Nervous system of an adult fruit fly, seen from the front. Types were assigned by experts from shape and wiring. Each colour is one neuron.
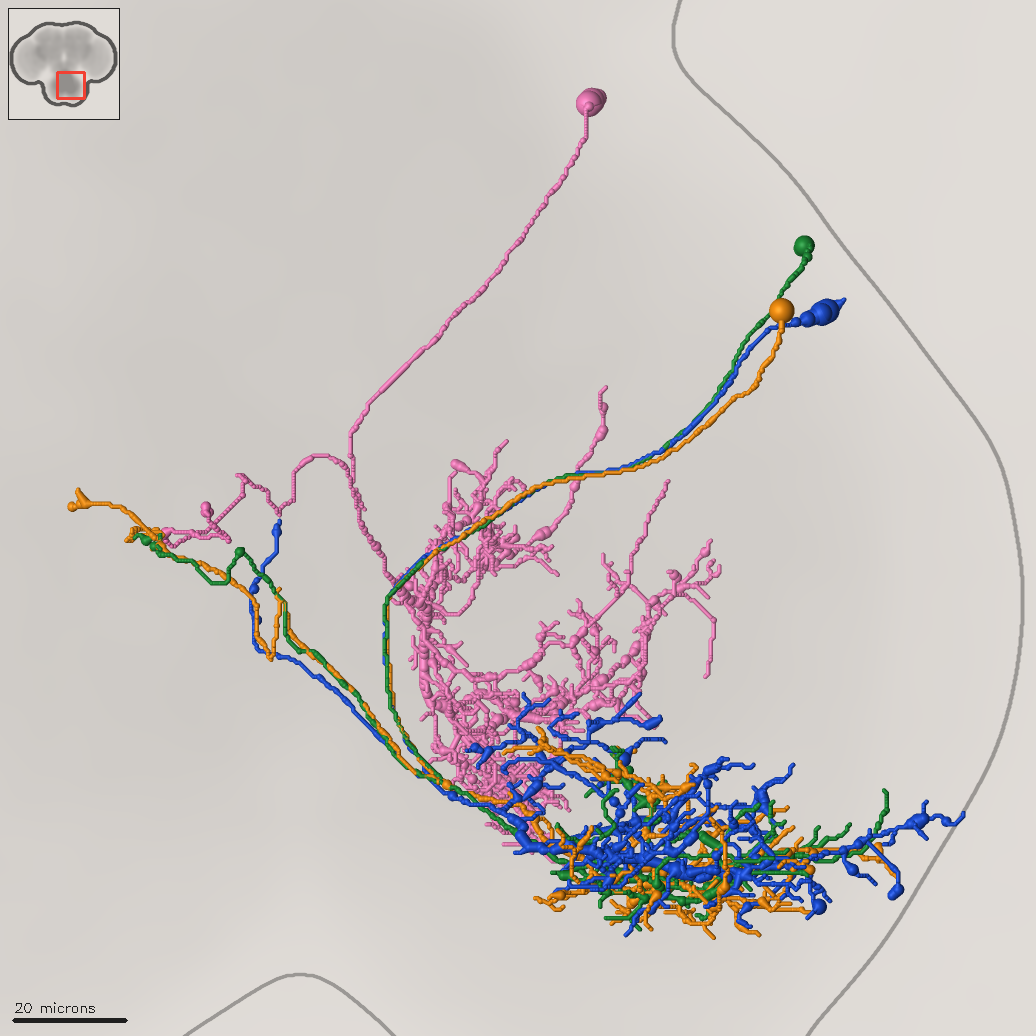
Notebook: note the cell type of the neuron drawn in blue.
IN23B043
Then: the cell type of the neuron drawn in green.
IN23B086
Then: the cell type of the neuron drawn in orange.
IN23B063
